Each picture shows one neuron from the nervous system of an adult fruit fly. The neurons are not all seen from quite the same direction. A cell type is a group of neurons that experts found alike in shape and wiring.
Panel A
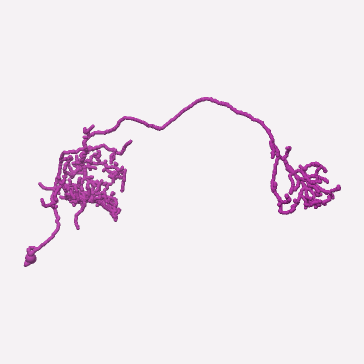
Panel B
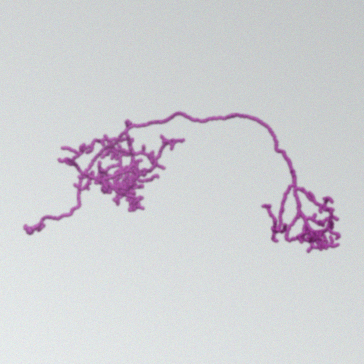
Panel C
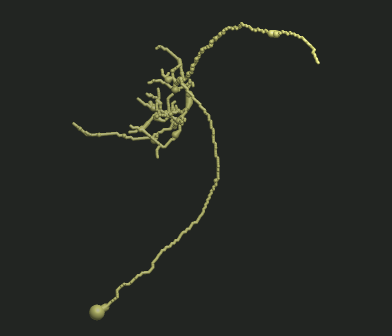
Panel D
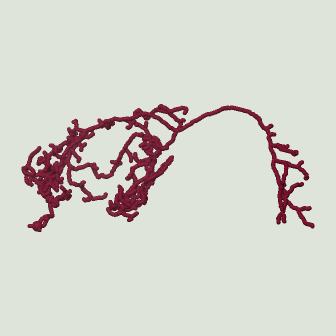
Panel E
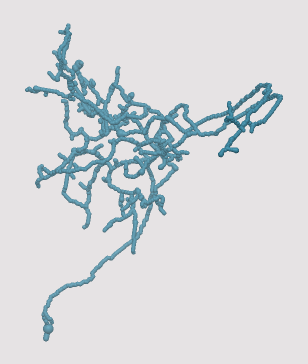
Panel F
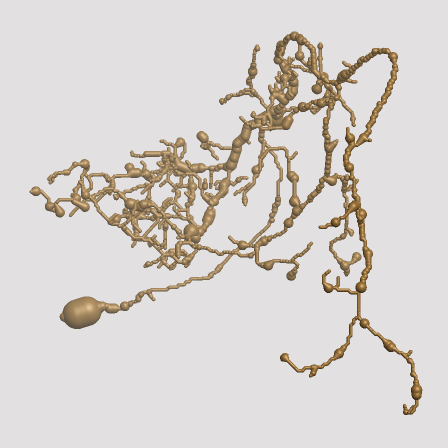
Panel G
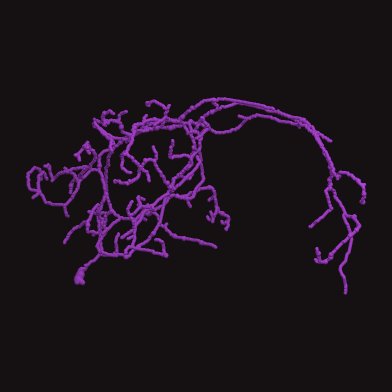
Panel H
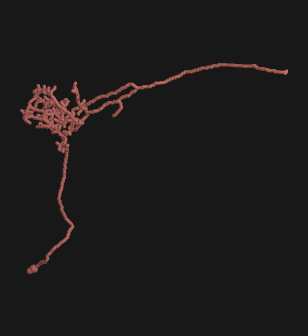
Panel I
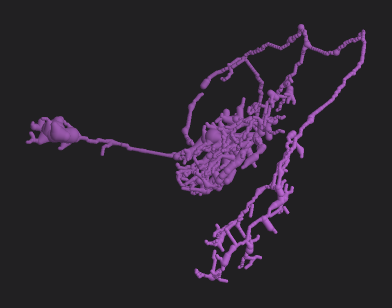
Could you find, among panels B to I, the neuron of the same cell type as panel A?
B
